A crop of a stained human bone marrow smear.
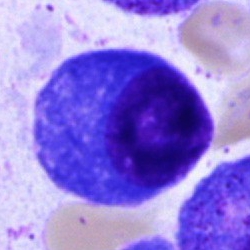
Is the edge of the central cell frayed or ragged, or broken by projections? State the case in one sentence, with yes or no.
No, the outline of the cell is not ragged or frayed; it is smooth.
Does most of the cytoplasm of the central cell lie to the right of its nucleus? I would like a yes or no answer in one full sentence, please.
No, most of the cytoplasm lies to the left of the nucleus.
